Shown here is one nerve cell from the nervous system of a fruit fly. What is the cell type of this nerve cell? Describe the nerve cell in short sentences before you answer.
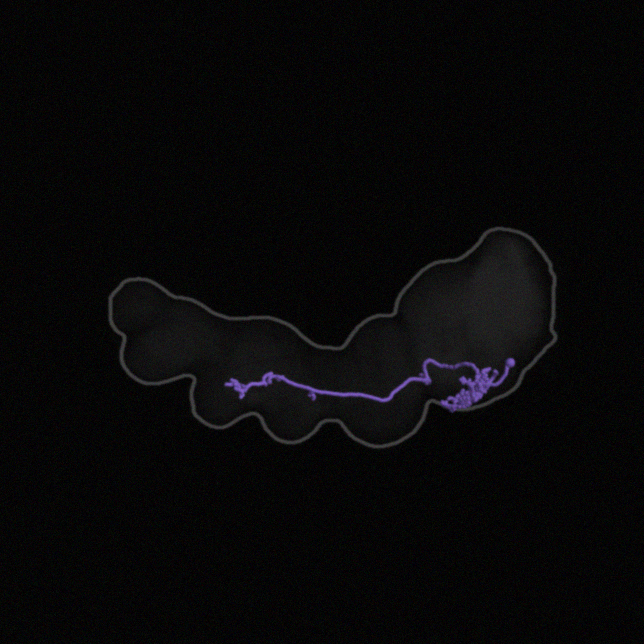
Its cell body lies on the right of the picture. In this view it is more than twice as wide as it is tall. This is a descending neuron. Its cell type is DNg72.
